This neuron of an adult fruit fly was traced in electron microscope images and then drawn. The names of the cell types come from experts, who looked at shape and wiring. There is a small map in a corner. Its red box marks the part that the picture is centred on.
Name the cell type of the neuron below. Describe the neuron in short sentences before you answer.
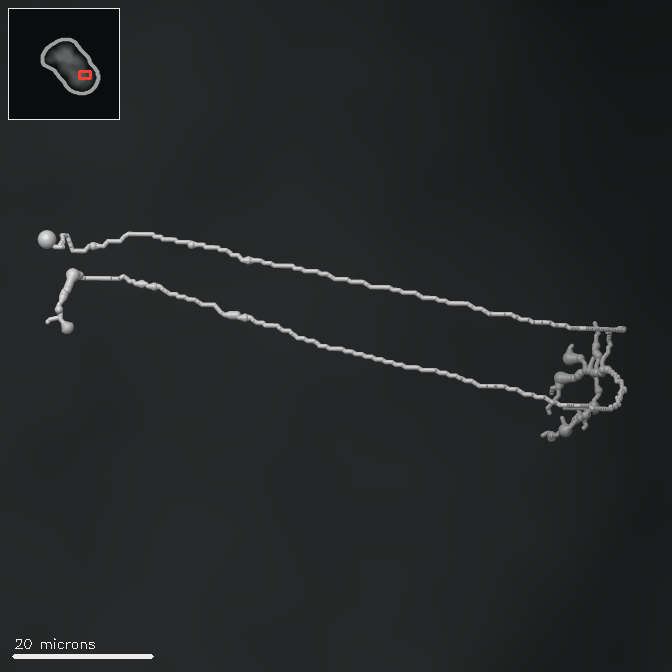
By the scale bar it is about 85 microns wide in this view. In this view it is more than twice as wide as it is tall. This is an optic-lobe intrinsic neuron. It is of cell type T4b.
